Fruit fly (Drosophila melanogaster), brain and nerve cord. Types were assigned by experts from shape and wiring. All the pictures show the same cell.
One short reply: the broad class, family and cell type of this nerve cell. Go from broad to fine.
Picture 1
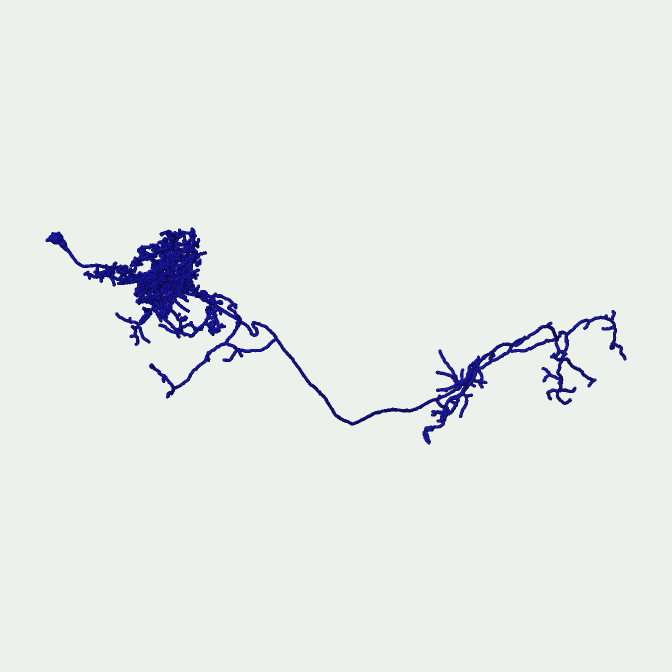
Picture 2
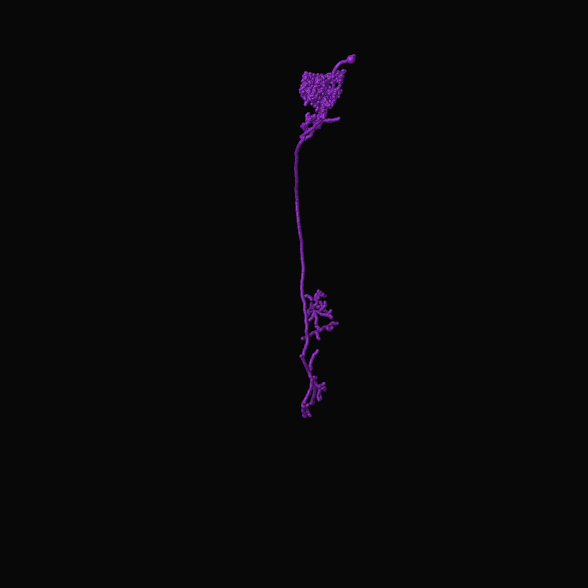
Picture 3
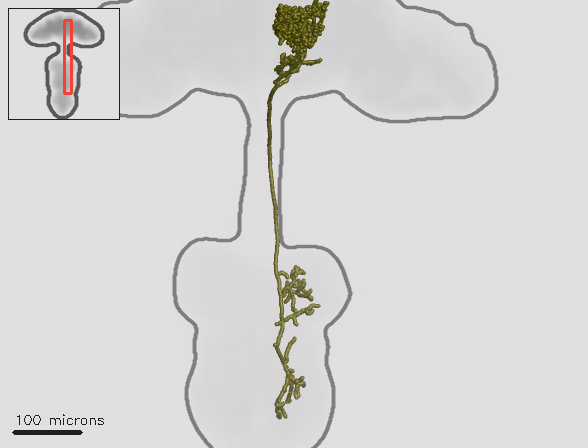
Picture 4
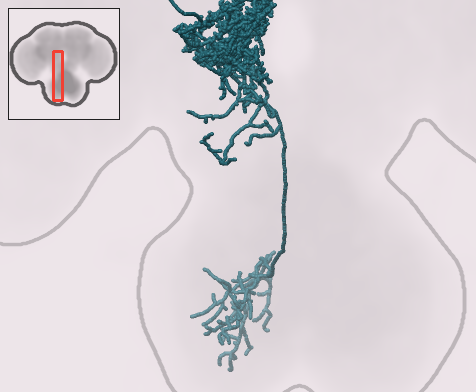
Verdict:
descending neuron; DNb; DNb08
